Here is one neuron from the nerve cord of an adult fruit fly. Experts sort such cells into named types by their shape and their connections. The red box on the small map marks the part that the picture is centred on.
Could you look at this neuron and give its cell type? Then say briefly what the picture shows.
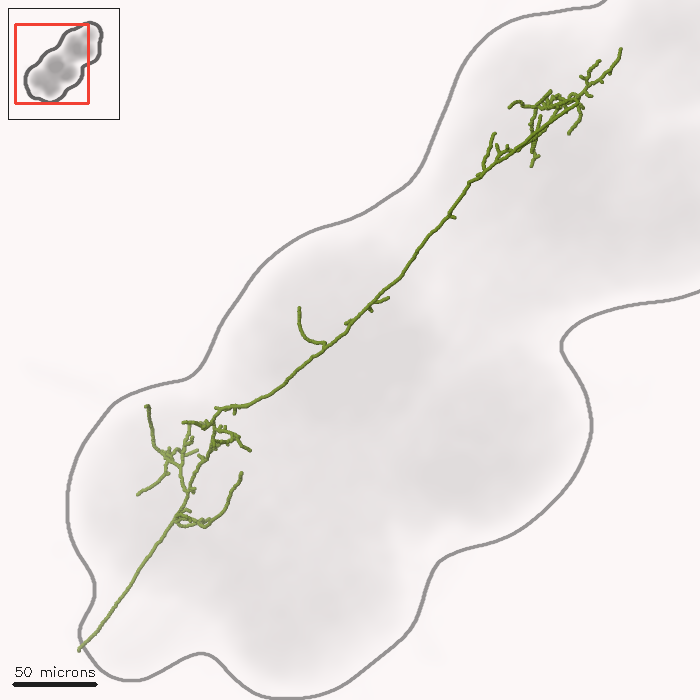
Its cell type is DNde005. It is a descending neuron. The drawing shows no cell body. By the scale bar it is about 350 microns tall in this view. Dozens of branch ends can be seen.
